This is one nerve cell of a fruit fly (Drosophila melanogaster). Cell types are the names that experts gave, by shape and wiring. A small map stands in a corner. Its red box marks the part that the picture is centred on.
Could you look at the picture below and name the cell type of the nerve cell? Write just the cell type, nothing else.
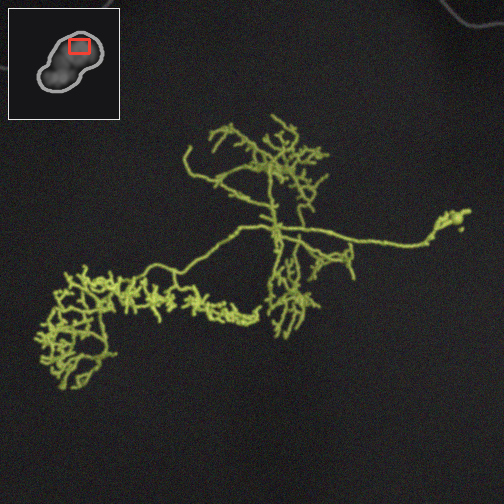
FB4P_c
